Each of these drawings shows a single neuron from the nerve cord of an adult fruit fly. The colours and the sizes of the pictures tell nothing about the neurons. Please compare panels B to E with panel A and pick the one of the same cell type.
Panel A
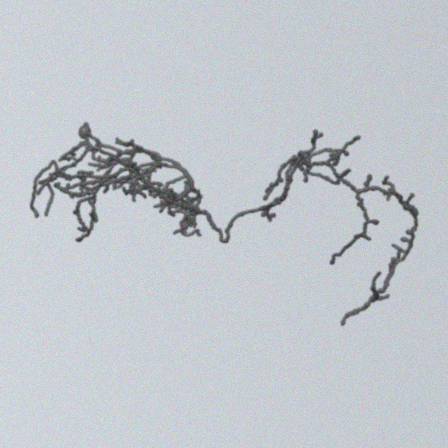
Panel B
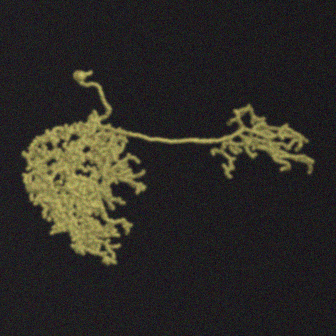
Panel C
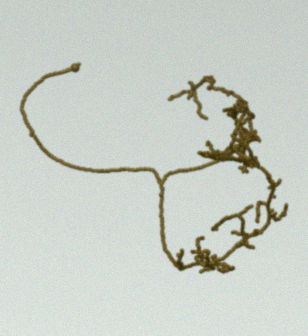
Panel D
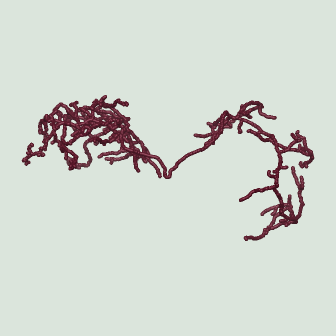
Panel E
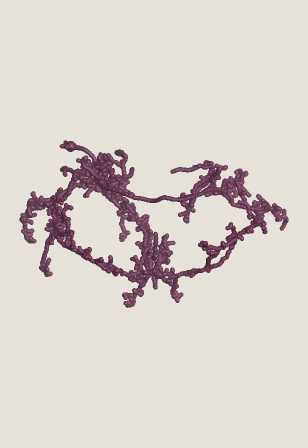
Panel D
